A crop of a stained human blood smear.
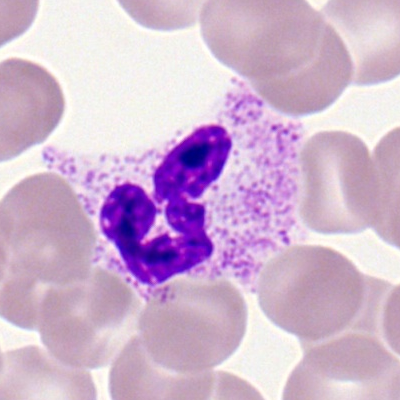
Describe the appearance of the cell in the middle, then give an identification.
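Chromatin dense, deep purple, with darker clumped patches. Cytoplasm abundant, pale pinkish-lilac, filled with fine lilac granules. Granules small; nucleus not hidden by them. Segmented neutrophil.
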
